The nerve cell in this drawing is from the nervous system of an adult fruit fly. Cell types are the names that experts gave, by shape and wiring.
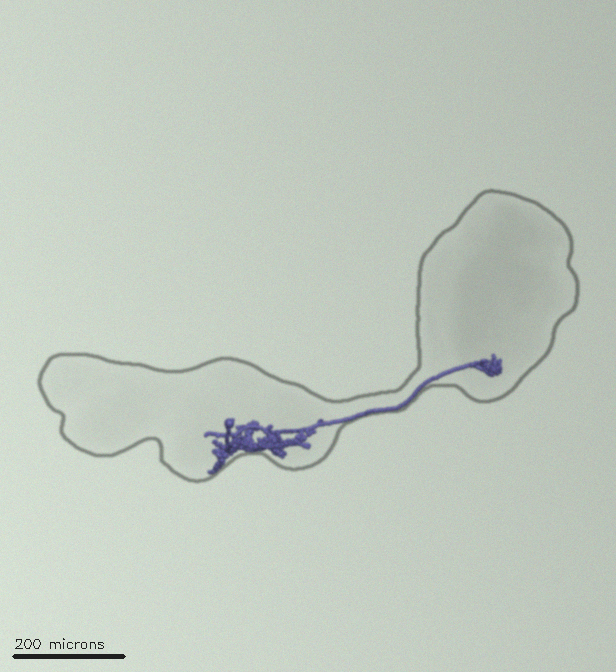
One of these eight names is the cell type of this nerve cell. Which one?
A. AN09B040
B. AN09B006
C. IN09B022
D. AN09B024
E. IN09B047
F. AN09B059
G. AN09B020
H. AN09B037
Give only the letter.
G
